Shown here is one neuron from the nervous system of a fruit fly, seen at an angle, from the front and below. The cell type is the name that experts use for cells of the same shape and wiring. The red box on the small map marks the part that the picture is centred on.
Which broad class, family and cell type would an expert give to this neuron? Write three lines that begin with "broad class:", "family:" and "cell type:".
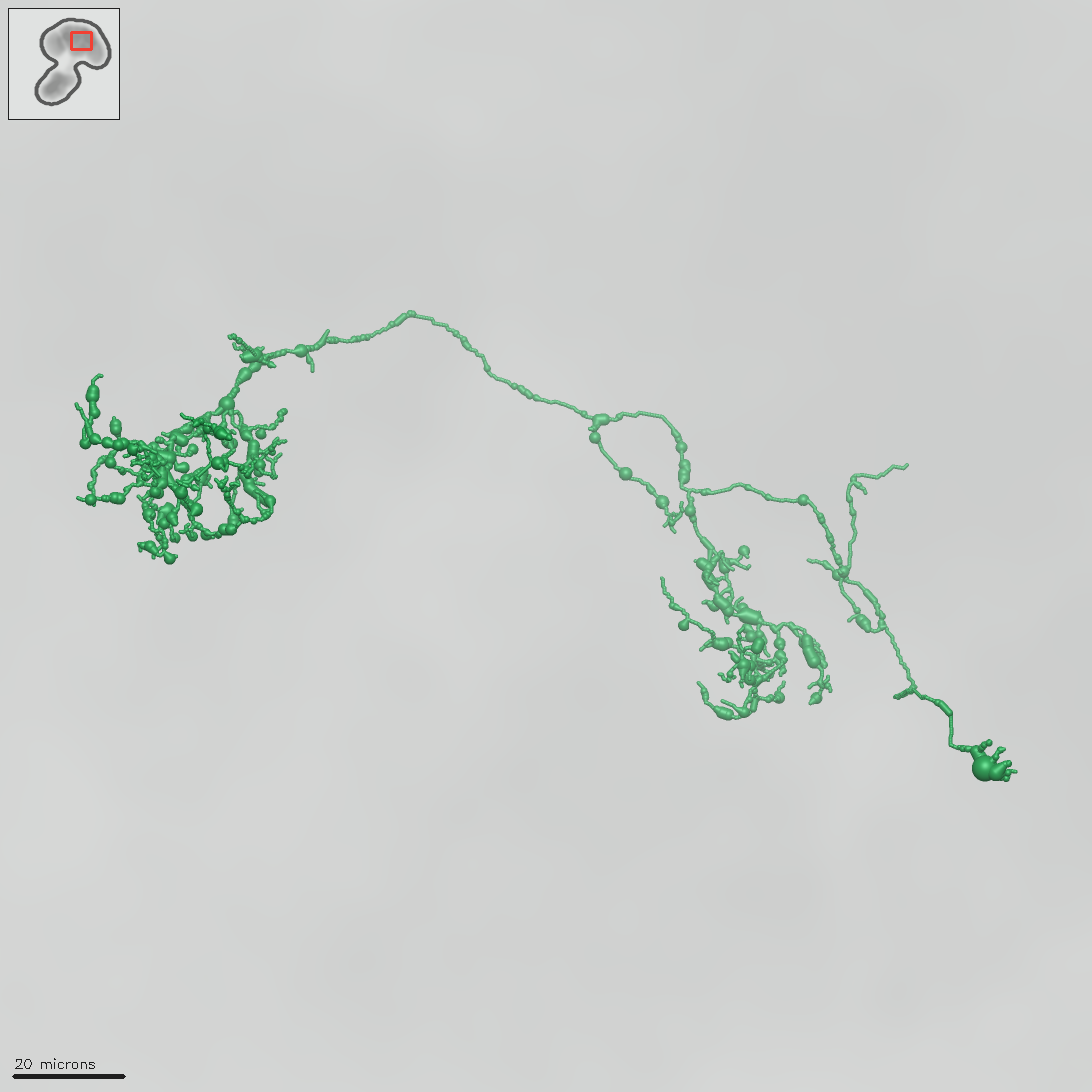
broad class: central-brain intrinsic neuron
family: hemilineage ALv2
cell type: v2LN38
